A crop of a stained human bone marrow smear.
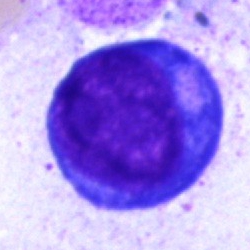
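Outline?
Round, smooth.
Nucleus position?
Off-centre, toward the left.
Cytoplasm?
Deep blue, with a pale area beside the nucleus on its right.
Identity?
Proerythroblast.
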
